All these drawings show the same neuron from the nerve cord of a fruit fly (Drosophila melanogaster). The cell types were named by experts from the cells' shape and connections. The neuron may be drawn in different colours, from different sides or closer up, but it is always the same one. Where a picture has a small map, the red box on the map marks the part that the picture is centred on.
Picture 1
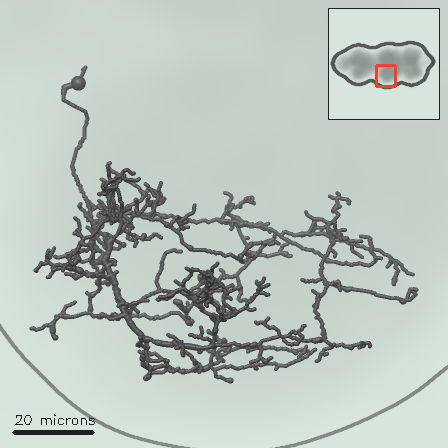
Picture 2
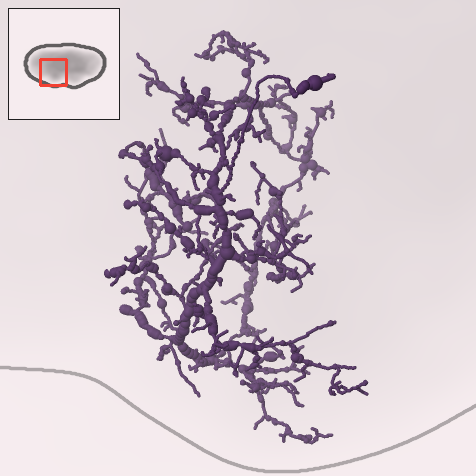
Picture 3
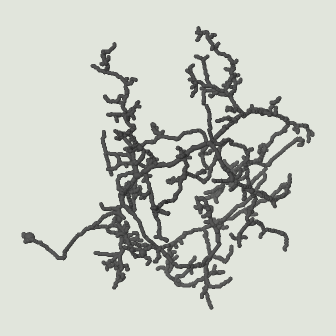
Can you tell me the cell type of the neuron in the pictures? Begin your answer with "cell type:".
cell type: IN03A031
